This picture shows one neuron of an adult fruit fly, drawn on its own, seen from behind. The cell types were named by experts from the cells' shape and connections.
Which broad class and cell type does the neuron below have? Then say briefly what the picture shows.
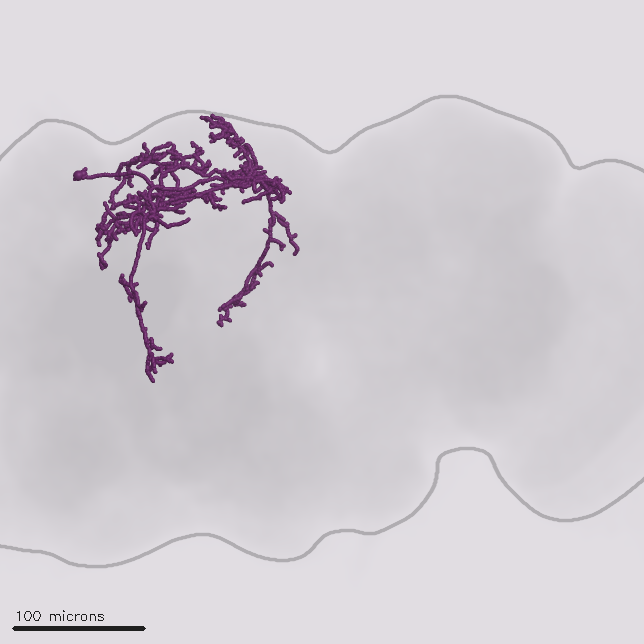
Its broad class is central-brain intrinsic neuron. Its cell type is SMP183. Its cell body lies at the upper left of the picture. By the scale bar it is about 200 microns tall in this view.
